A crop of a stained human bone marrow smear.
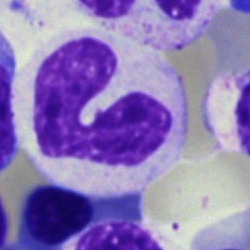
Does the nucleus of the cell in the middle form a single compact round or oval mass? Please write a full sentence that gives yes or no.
No, rather than one compact mass, the nucleus is drawn out into a curved band without separate lobes.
